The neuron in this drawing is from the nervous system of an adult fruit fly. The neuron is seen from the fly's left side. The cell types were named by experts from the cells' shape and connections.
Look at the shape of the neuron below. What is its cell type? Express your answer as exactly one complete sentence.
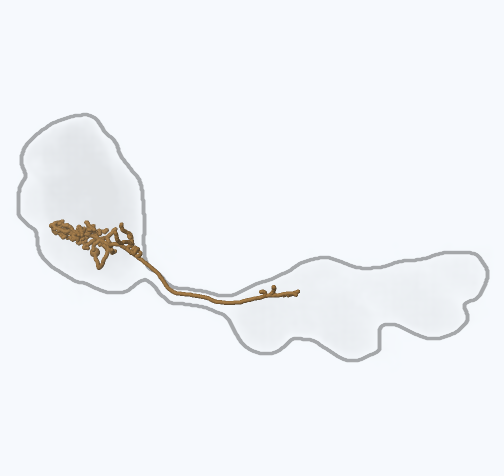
This neuron is included in the cell type DNge184.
